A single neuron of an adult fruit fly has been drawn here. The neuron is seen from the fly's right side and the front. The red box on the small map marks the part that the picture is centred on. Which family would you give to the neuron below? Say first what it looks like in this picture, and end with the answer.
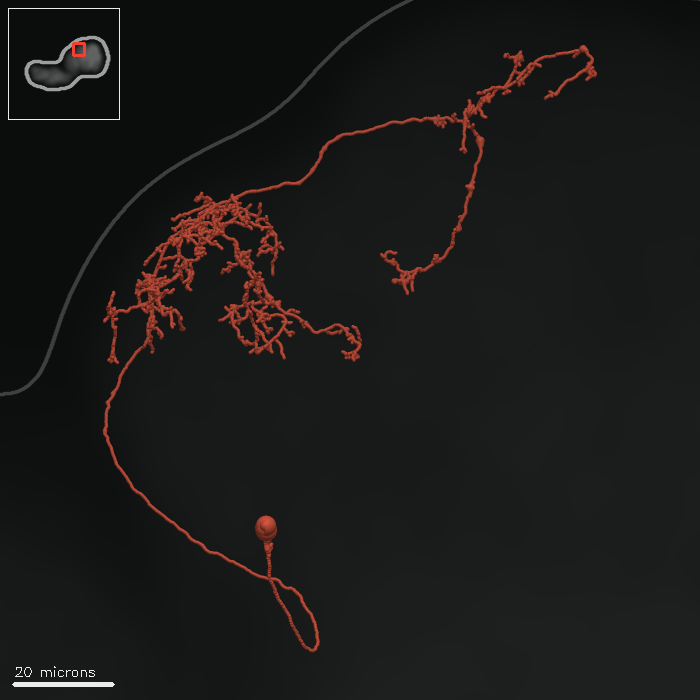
By the scale bar it is about 120 microns tall in this view. Dozens of branch ends can be seen. It is a central-brain intrinsic neuron. Its family is hemilineage LHa3.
